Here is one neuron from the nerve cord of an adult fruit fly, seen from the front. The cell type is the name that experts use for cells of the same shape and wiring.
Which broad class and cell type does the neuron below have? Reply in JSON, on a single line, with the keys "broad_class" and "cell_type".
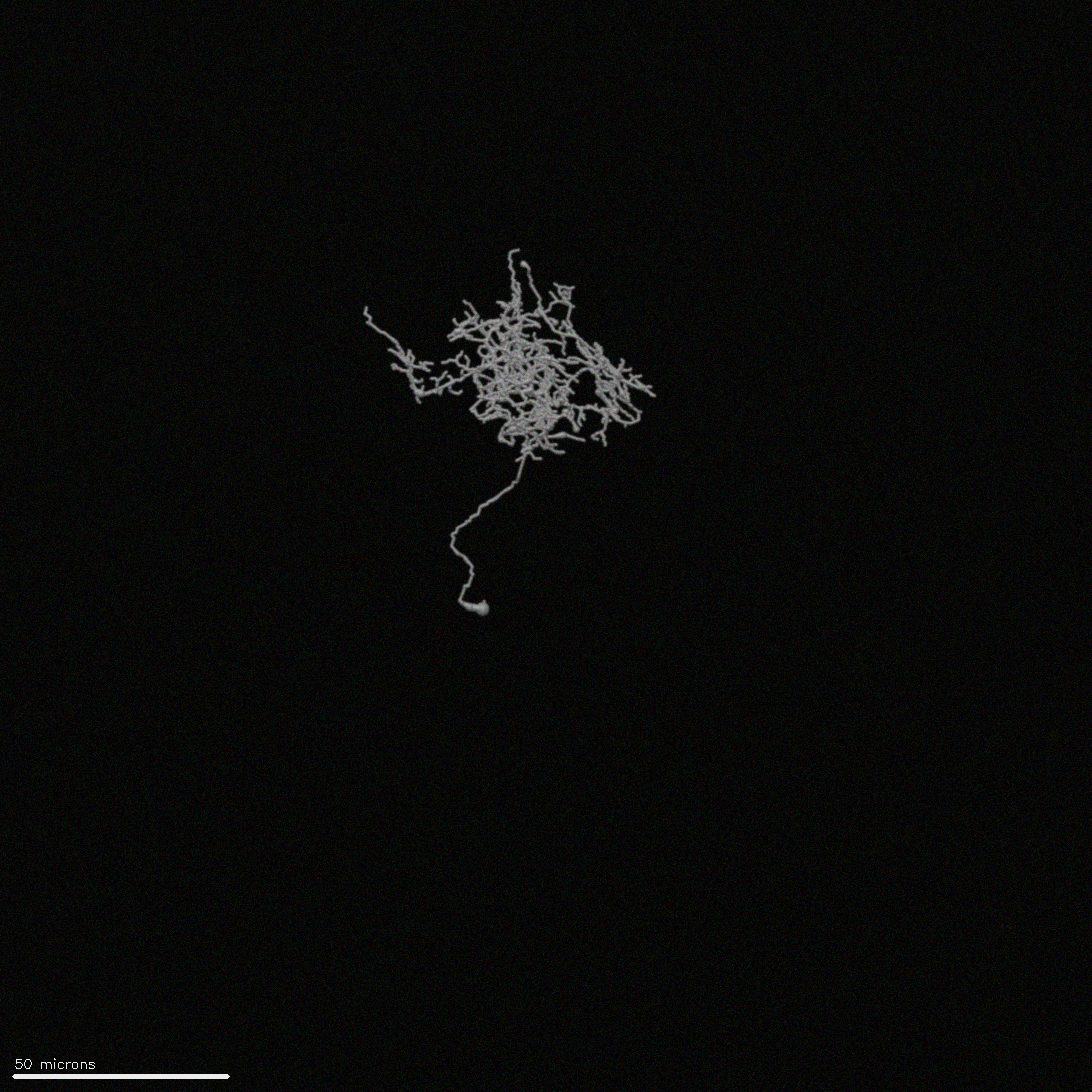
{"broad_class": "nerve-cord intrinsic neuron", "cell_type": "INXXX381"}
